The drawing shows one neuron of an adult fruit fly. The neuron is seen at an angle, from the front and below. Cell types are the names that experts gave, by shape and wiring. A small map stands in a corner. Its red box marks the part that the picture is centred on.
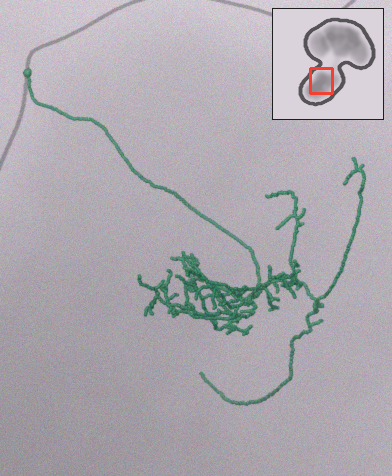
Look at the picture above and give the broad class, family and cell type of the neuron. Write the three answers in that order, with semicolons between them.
nerve-cord intrinsic neuron; hemilineage 23B; IN23B091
